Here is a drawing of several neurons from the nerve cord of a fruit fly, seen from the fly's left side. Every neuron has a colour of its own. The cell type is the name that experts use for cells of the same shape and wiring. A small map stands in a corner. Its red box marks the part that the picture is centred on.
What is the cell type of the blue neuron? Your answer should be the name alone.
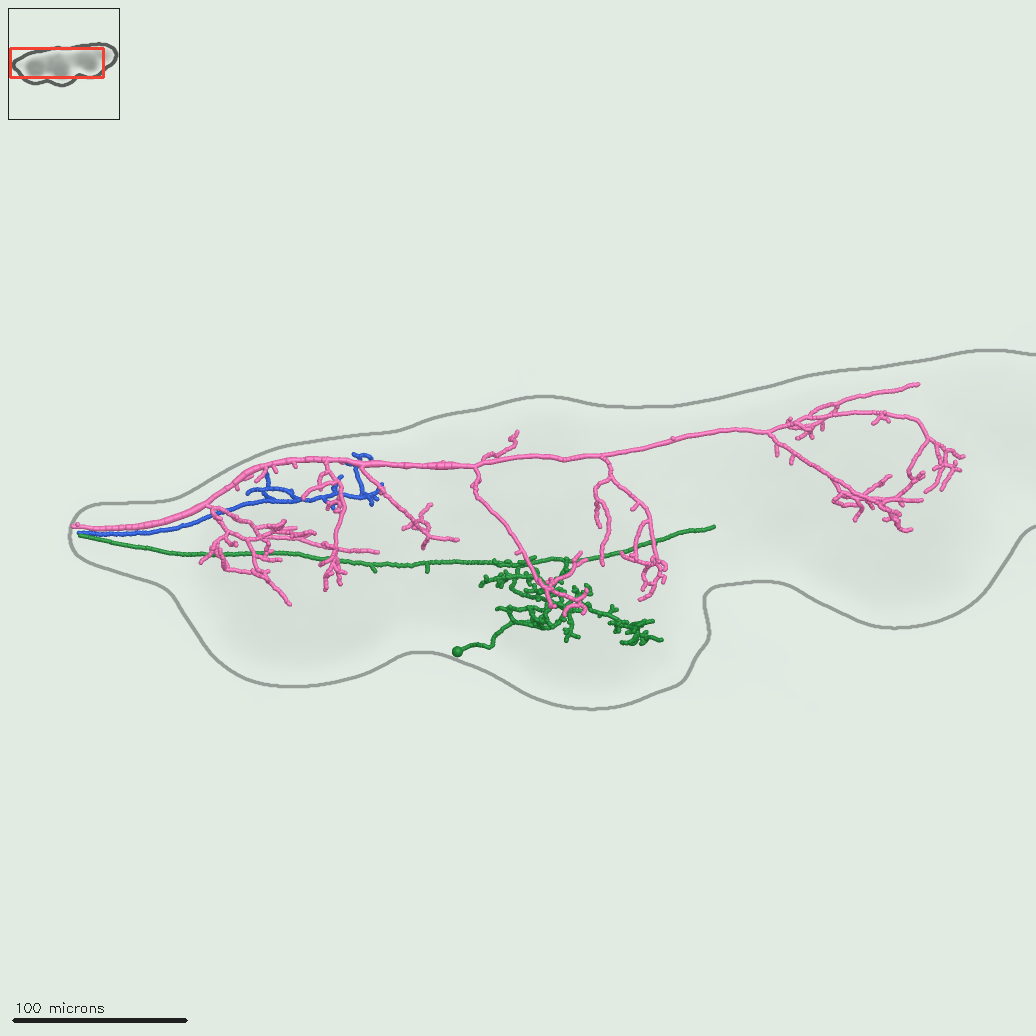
DNg46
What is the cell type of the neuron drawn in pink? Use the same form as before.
DNg108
